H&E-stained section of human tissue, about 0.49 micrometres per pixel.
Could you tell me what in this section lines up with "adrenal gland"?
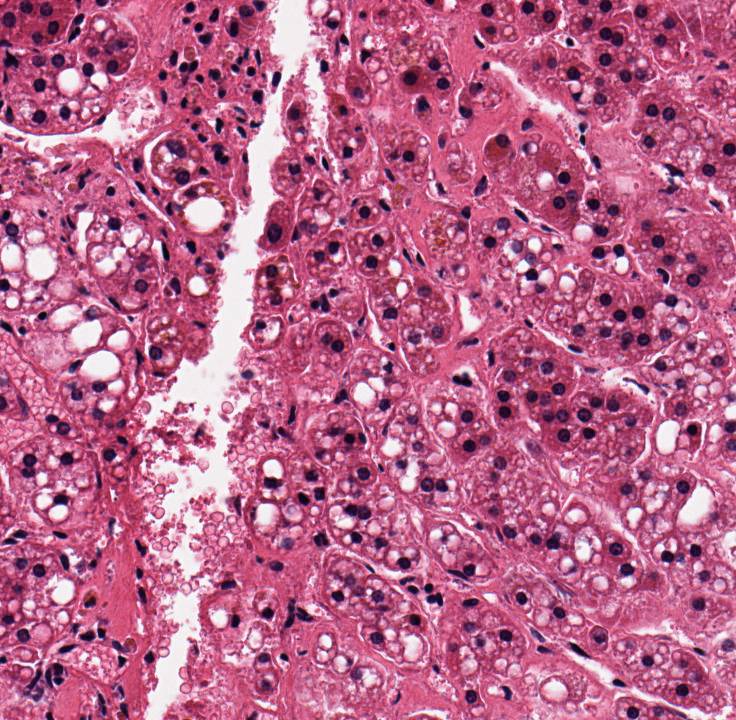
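This field is from the adrenal gland, and across all of it the cells form rounded nests and short cords separated by thin septa. Many cells have cytoplasm packed with multiple clear vacuoles of varying size, so that they look bubbly.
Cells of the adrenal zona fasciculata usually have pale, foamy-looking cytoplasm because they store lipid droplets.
The bubbly, vacuolated cytoplasm seen here agrees with that appearance. The nuclei of the nest cells are small, round and dark, and most sit centrally. Some nests, such as those right of centre, have denser pink cytoplasm with few vacuoles, and so lack the foamy look.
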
